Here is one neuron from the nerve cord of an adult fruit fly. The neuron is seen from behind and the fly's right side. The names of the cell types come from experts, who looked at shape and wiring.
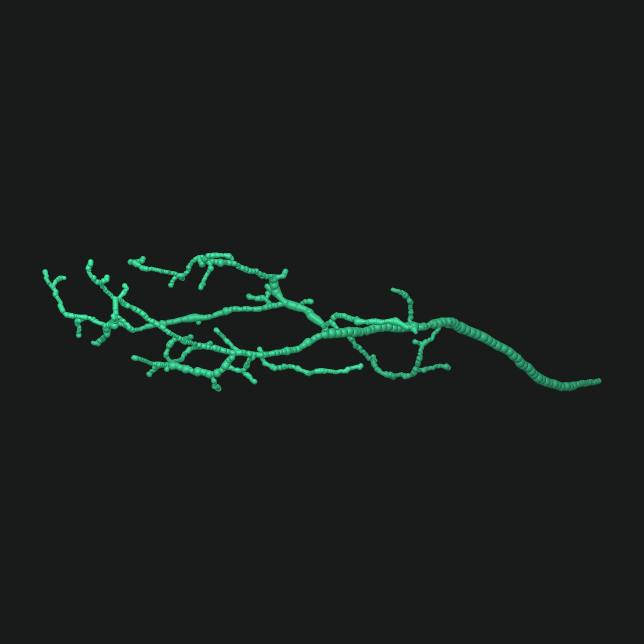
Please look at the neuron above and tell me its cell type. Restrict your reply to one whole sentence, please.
Under cell type classification, the neuron is DNge107.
